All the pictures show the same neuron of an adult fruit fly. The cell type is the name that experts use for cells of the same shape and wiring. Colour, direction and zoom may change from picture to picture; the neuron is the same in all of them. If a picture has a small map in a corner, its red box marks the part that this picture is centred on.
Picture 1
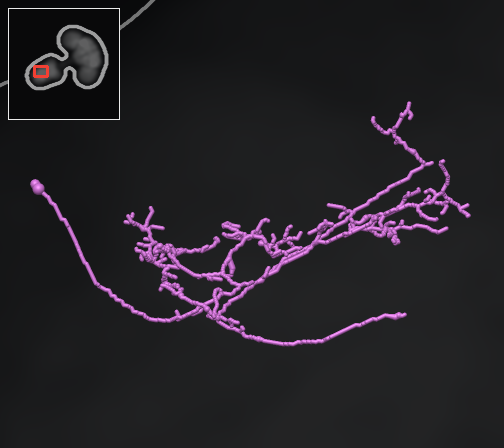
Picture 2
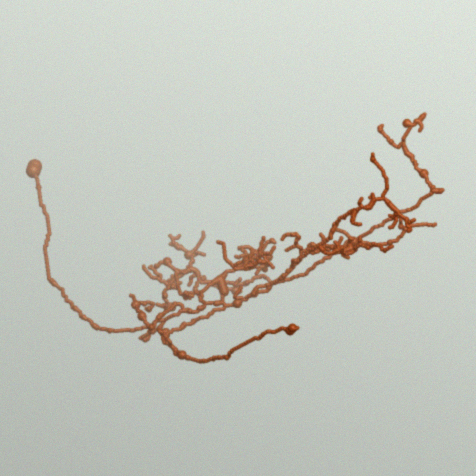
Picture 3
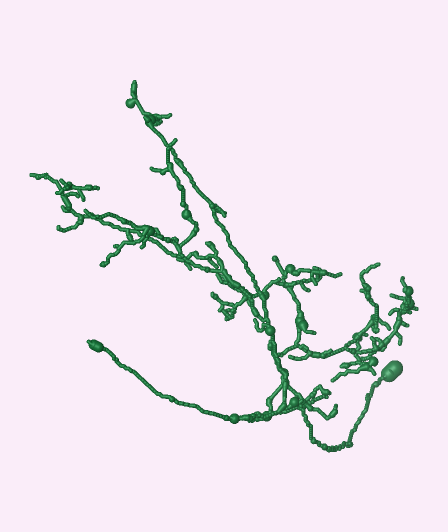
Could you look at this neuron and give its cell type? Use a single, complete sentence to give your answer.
The cell type this neuron represents is IN01B083_b.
